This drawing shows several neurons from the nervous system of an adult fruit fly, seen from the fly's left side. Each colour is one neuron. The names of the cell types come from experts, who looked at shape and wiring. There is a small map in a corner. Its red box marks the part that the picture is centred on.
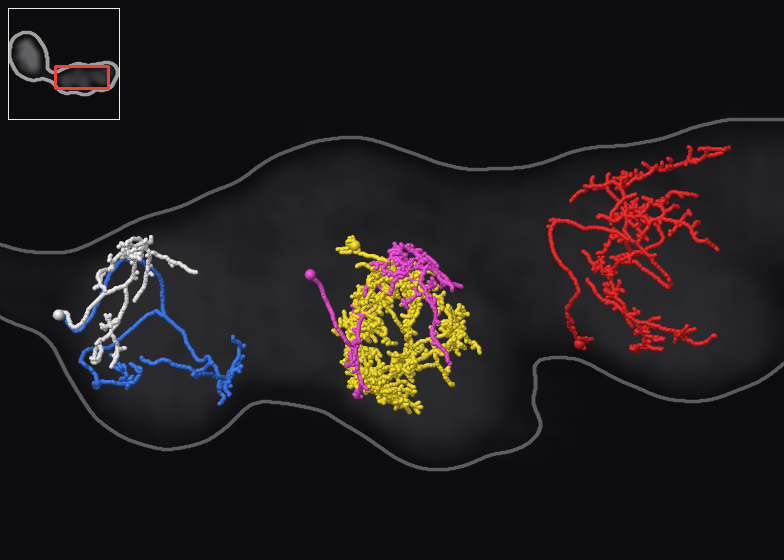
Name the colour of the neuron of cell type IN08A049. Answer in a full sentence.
The colour is white.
